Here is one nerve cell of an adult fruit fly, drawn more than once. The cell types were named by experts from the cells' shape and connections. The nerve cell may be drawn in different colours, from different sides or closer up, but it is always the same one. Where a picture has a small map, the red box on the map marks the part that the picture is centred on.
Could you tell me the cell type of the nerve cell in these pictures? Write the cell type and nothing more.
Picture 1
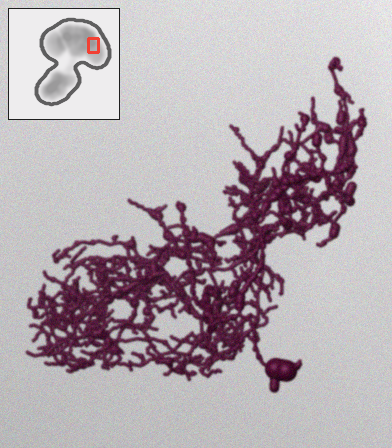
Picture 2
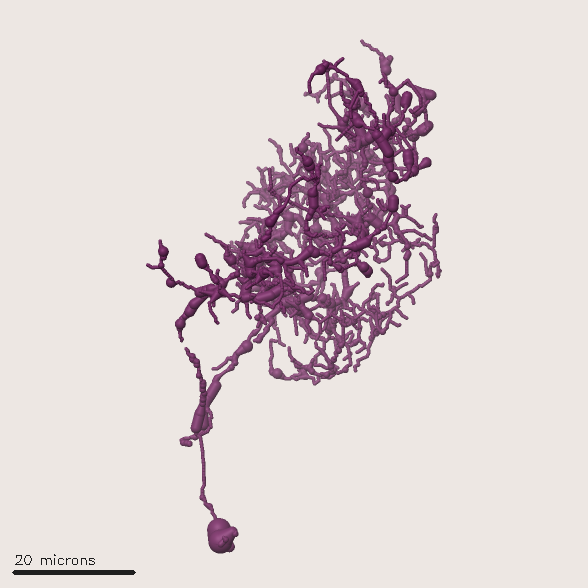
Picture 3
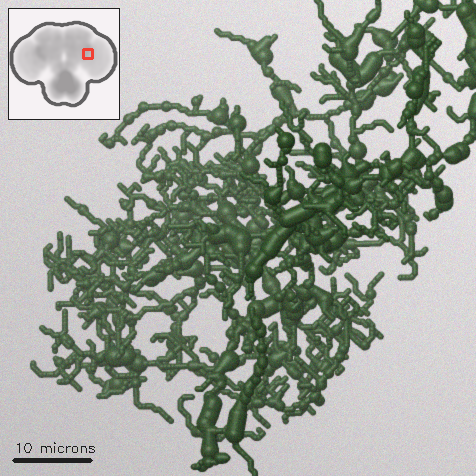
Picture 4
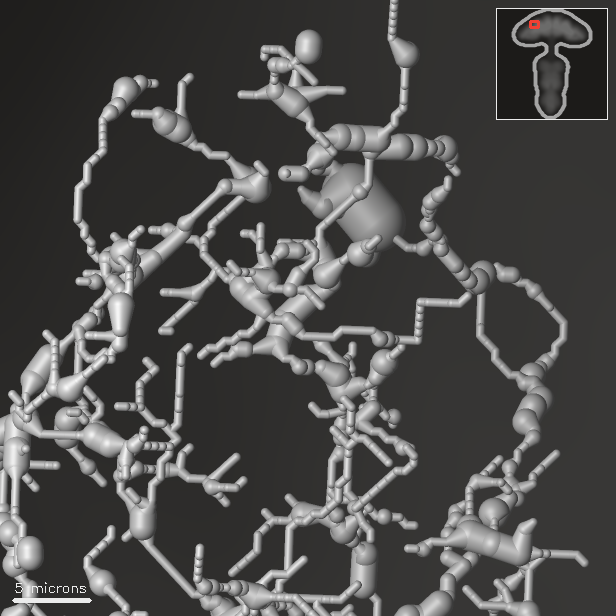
CB1099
